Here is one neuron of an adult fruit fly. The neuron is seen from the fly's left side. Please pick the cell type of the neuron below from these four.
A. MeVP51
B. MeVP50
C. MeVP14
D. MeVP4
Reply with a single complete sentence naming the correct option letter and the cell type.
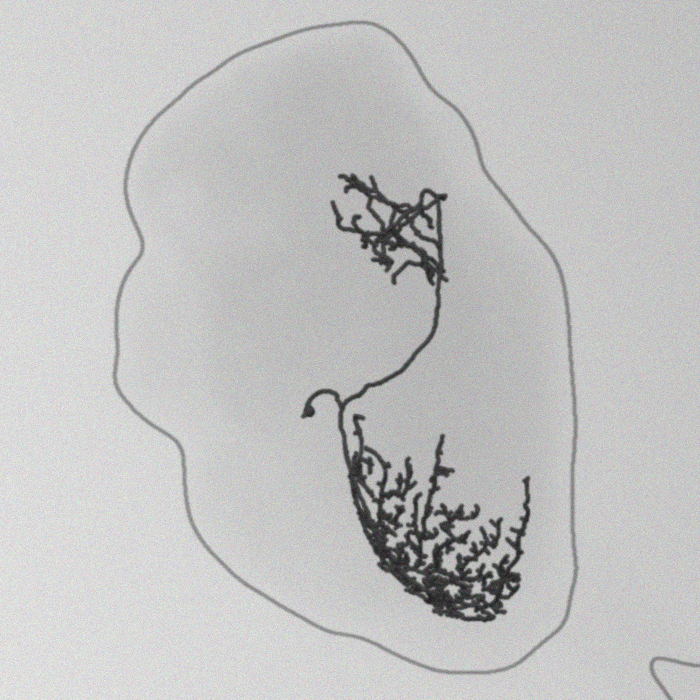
The neuron falls under MeVP50, the cell type named in option B.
